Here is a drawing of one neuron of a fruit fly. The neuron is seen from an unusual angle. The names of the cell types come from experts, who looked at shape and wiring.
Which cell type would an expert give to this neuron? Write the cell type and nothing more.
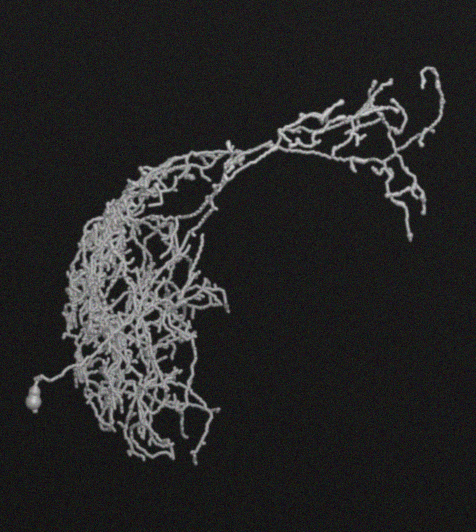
AVLP417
